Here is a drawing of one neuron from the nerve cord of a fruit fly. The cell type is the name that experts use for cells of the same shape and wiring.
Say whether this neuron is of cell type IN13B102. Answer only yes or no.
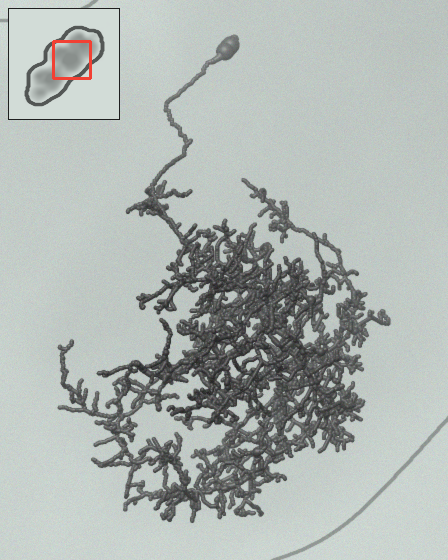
no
